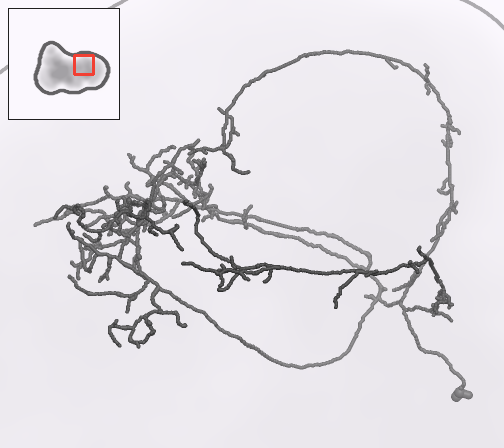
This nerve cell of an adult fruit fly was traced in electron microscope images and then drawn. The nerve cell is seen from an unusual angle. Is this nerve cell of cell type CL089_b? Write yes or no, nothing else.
no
